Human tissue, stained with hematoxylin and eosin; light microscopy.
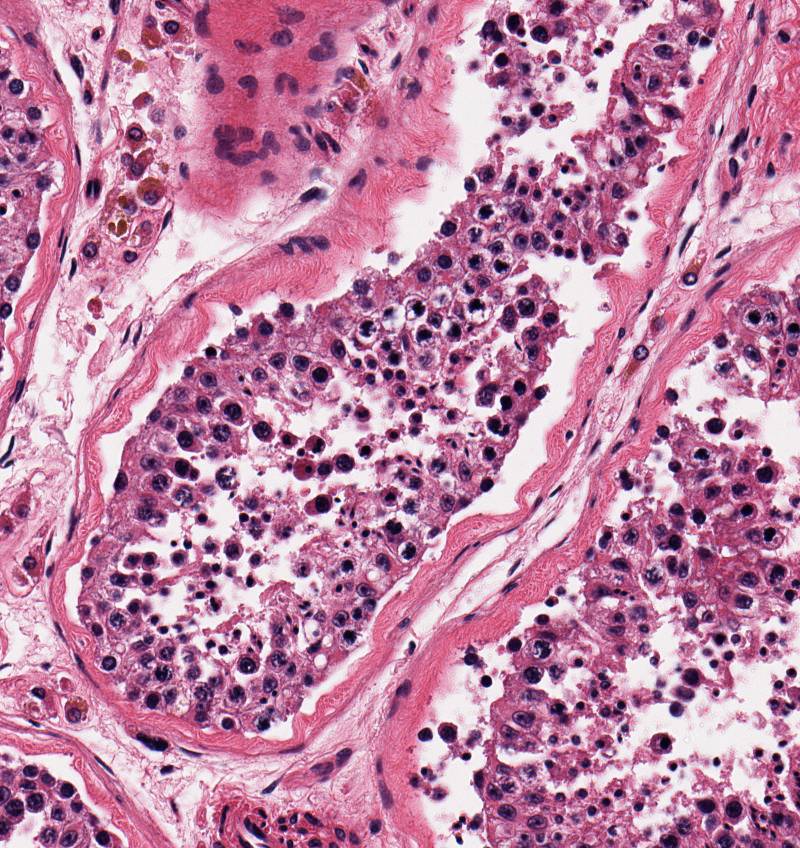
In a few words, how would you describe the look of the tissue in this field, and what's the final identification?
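See the rounded to elongated tubular units packed with cells, one large unit central, separated by pink fibrous bands. Thick wavy collagen wraps each, its flattened dark nuclei parallel to the edge. Upper left, between units, polygonal cells hold golden-brown granular pigment. This is testis.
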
